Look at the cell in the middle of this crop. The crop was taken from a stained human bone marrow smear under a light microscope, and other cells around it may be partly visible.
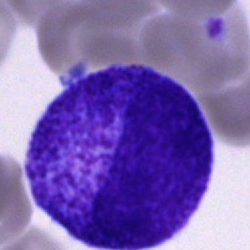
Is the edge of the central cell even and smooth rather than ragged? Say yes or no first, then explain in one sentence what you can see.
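Yes. The cell has a round, smooth outline.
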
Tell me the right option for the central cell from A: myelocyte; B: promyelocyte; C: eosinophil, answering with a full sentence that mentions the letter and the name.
The central cell, a promyelocyte, is correctly identified by option B.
